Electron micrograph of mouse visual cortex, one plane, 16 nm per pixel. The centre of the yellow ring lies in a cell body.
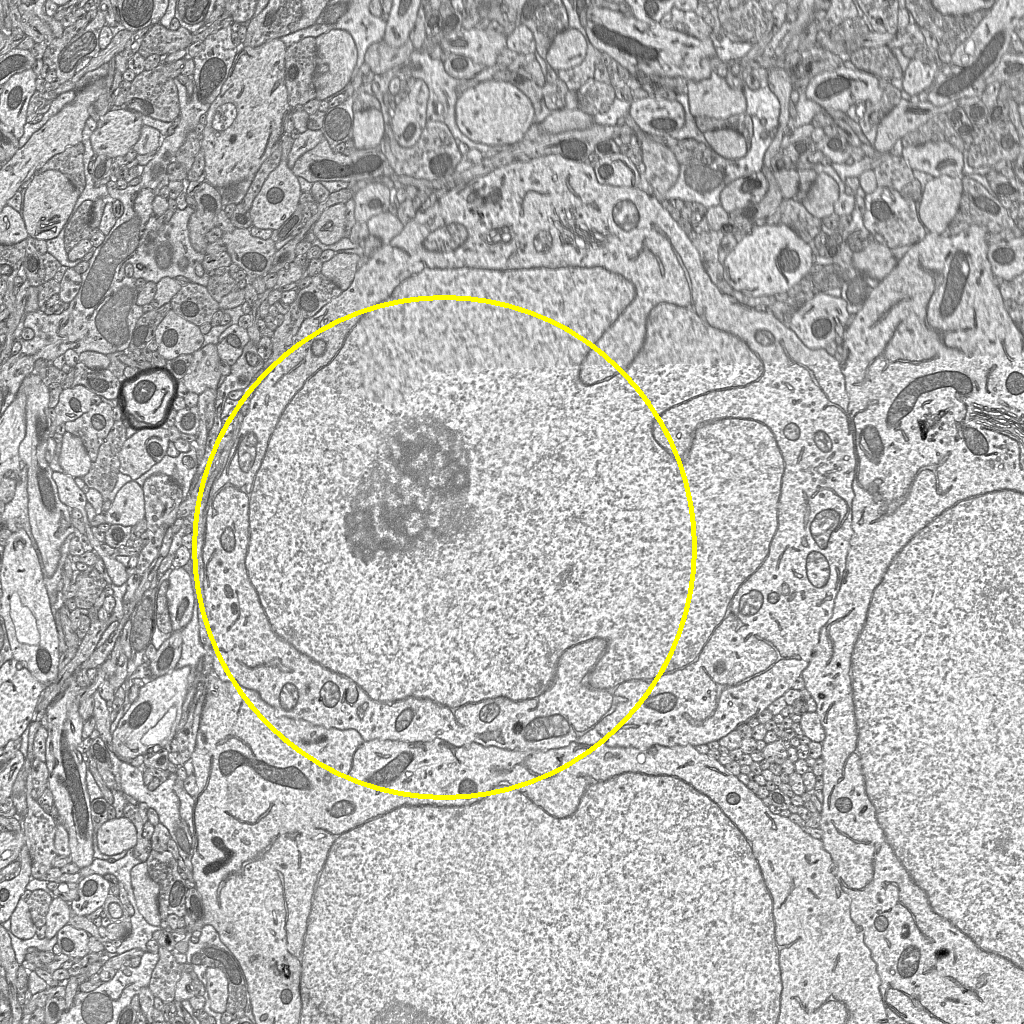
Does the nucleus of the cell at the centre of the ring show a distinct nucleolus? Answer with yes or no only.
Yes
